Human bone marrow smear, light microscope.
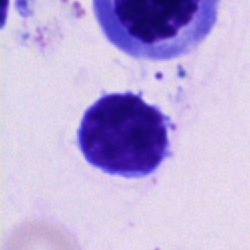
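Lymphocyte, the central cell. Look first at its round shape with a slightly uneven margin, then at the small fine projections sticking out from its upper and right edges. Search the nucleus and you will find no nucleoli, and hardly any cytoplasm is visible around it.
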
